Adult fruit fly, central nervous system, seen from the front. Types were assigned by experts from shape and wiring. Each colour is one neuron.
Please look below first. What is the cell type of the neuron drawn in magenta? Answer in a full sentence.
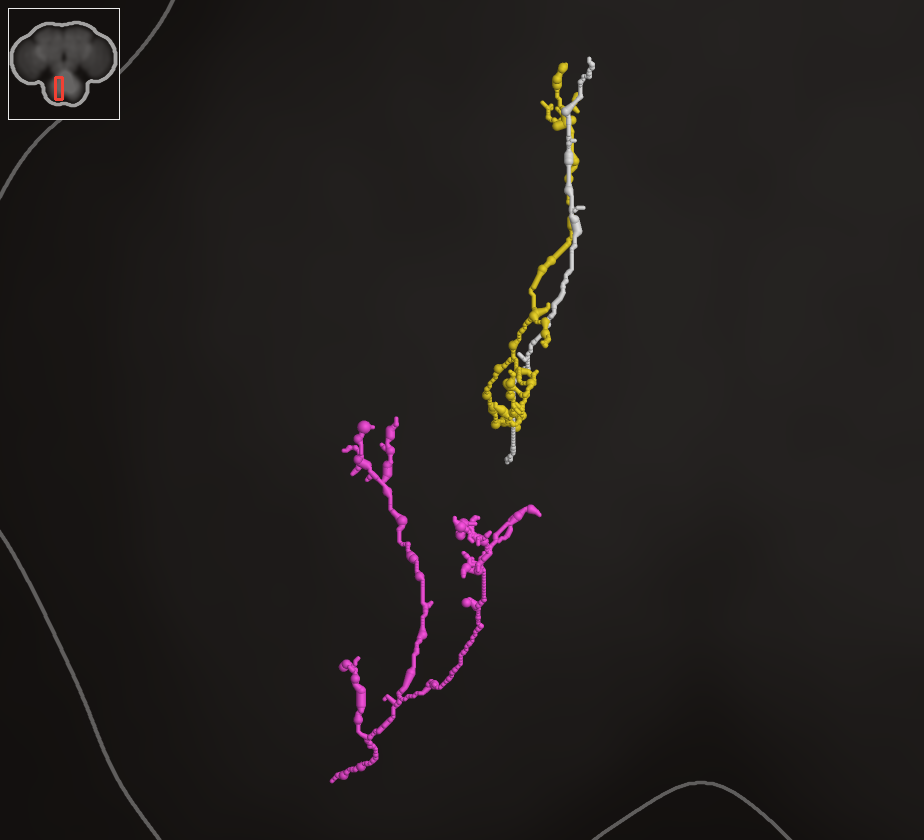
The cell type is SNpp41.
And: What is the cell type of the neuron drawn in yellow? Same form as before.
The cell type is SNpp39.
